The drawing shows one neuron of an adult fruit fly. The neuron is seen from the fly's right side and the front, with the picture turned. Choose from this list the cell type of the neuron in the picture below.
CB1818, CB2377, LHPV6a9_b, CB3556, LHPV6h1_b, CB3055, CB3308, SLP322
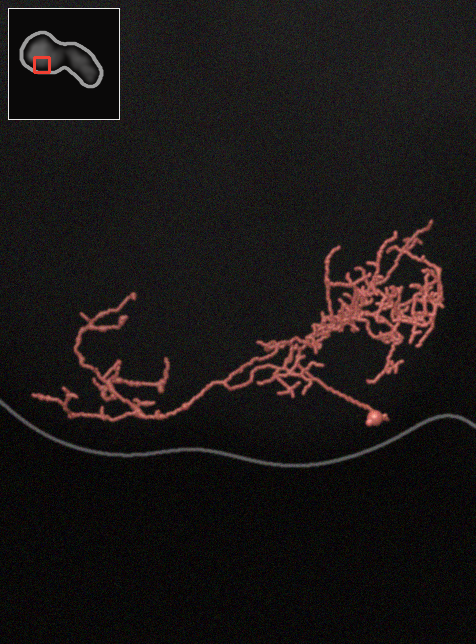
LHPV6h1_b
